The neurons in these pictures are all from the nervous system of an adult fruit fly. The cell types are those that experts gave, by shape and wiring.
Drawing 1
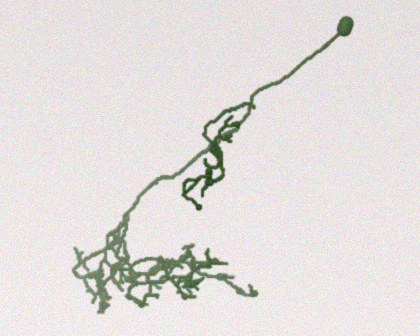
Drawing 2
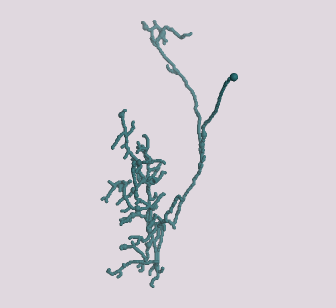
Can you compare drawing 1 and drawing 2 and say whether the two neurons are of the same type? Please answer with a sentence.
They are of the same cell type.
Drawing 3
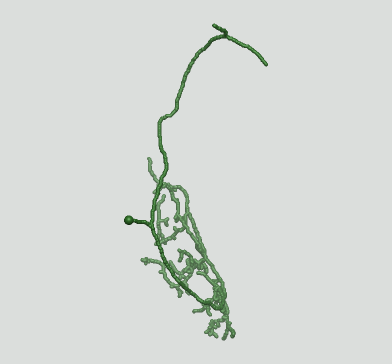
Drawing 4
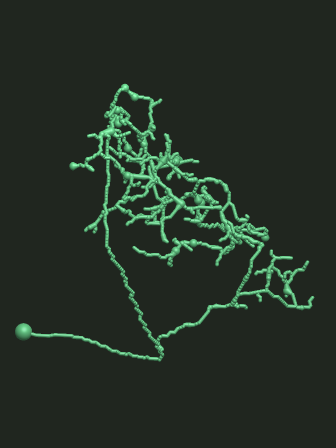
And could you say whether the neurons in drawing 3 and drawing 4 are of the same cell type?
They are of different cell types.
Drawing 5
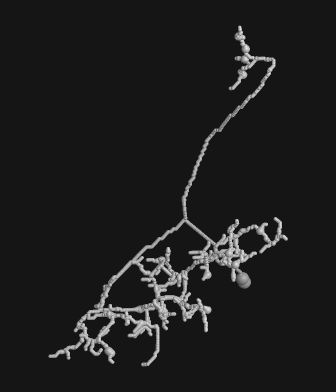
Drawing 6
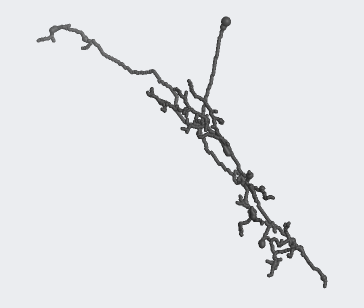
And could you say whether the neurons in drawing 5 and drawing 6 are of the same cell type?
They are of the same cell type.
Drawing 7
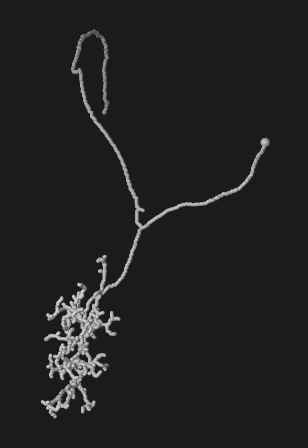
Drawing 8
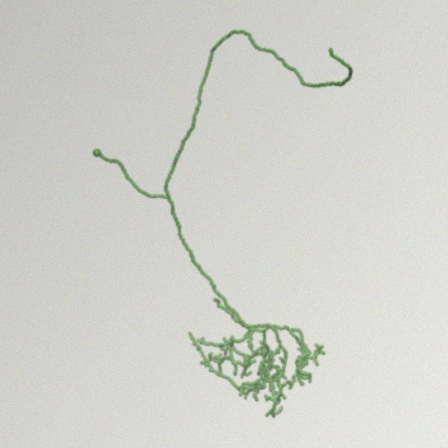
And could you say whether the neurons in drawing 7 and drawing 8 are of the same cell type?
They are of the same cell type.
